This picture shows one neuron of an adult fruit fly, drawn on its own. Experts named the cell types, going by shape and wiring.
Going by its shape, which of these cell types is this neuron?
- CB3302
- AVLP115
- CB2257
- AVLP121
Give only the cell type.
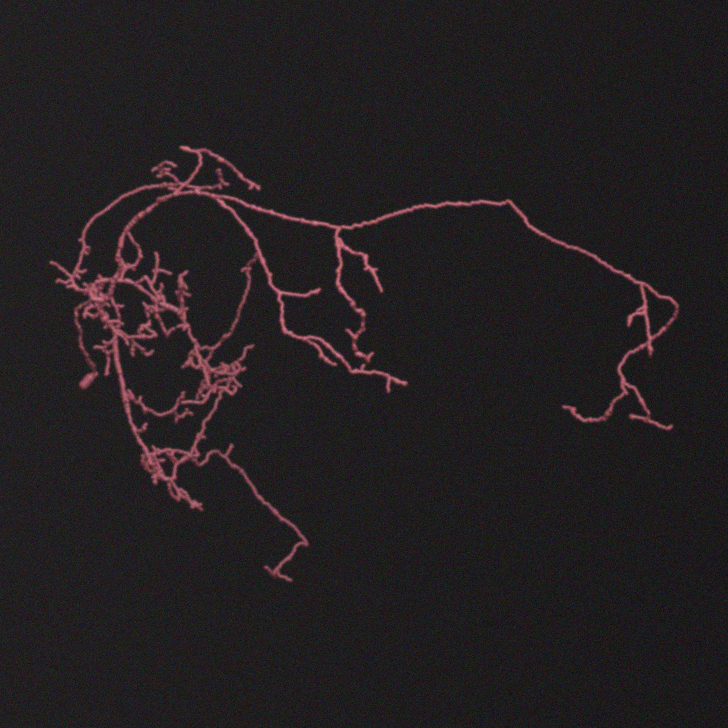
AVLP121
